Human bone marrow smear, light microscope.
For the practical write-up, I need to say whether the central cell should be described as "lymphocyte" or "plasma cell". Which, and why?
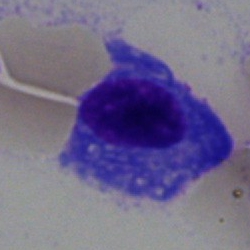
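It's a plasma cell. The deciding point is the cytoplasm, which is abundant and stains deep blue.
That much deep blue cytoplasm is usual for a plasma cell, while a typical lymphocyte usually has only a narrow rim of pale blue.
You can also see small clear vacuoles in the cytoplasm below the nucleus, and an outline that is irregular and angular rather than round.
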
